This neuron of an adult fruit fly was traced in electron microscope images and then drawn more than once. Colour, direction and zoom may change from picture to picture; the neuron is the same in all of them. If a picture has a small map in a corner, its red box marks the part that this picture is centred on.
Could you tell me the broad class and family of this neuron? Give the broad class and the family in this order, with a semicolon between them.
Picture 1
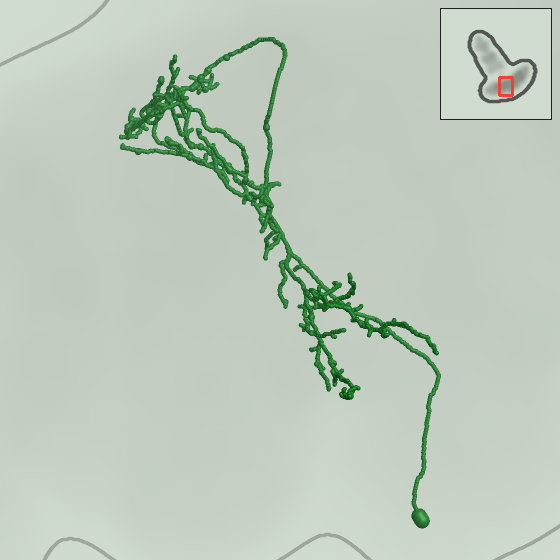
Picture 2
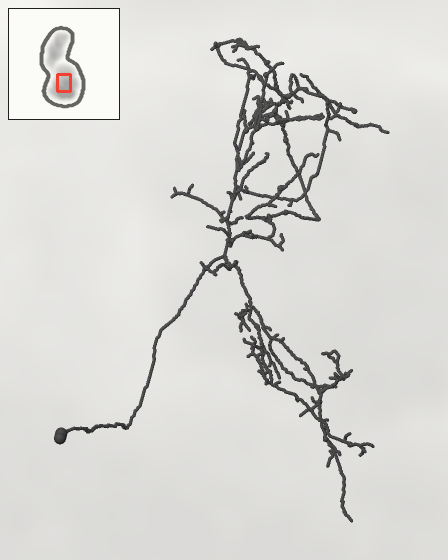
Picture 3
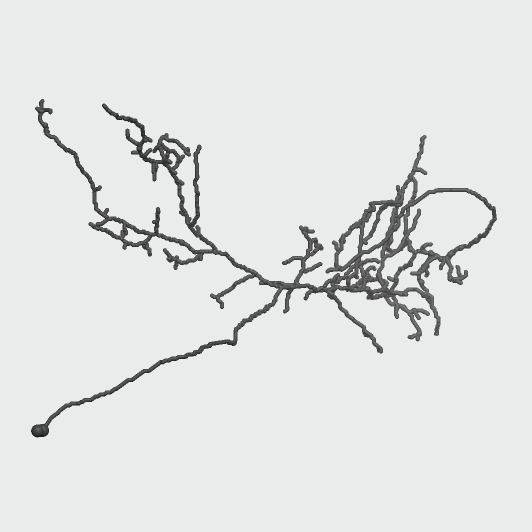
central-brain intrinsic neuron; hemilineage LALv1_ventral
